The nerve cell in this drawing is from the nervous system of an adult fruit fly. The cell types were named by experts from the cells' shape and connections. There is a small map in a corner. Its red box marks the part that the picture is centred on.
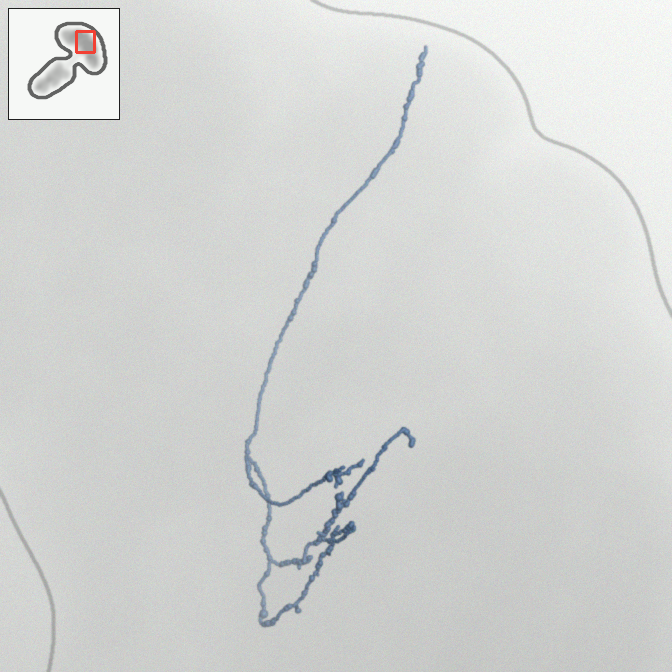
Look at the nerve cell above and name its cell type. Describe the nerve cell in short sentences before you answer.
It is in the brain and does not reach the nerve cord. As drawn here it is more than twice as tall as it is wide. It is a sensory neuron entering the brain. It is of cell type CB4246.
